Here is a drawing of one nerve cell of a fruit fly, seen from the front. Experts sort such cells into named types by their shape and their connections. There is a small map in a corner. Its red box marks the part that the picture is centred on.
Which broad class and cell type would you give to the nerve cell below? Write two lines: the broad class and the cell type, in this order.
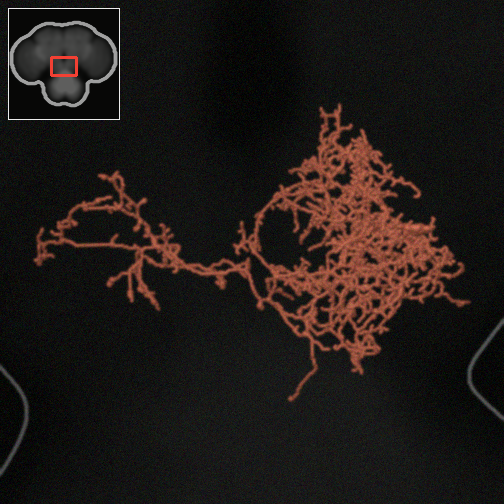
central-brain intrinsic neuron
GNG468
